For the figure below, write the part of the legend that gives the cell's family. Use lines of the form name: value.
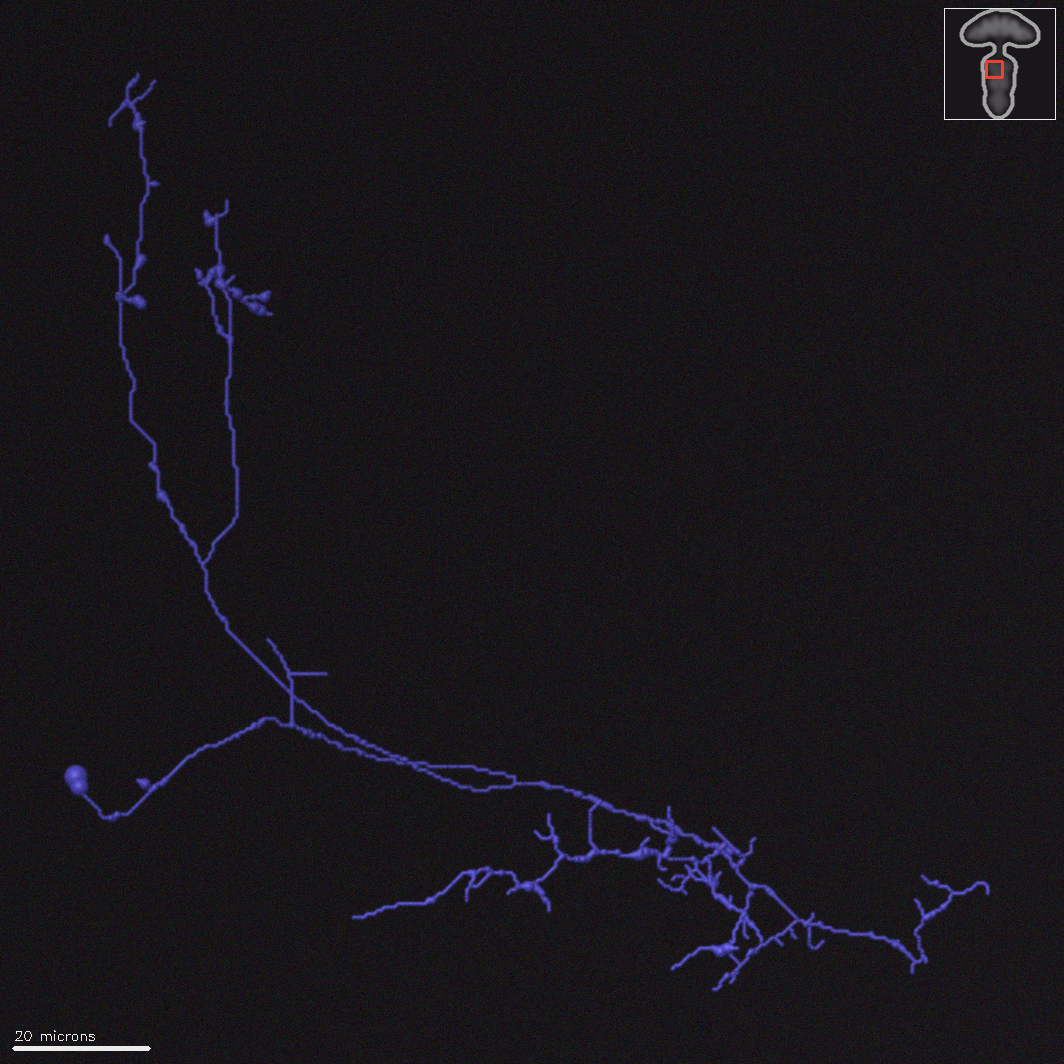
family: hemilineage 11A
